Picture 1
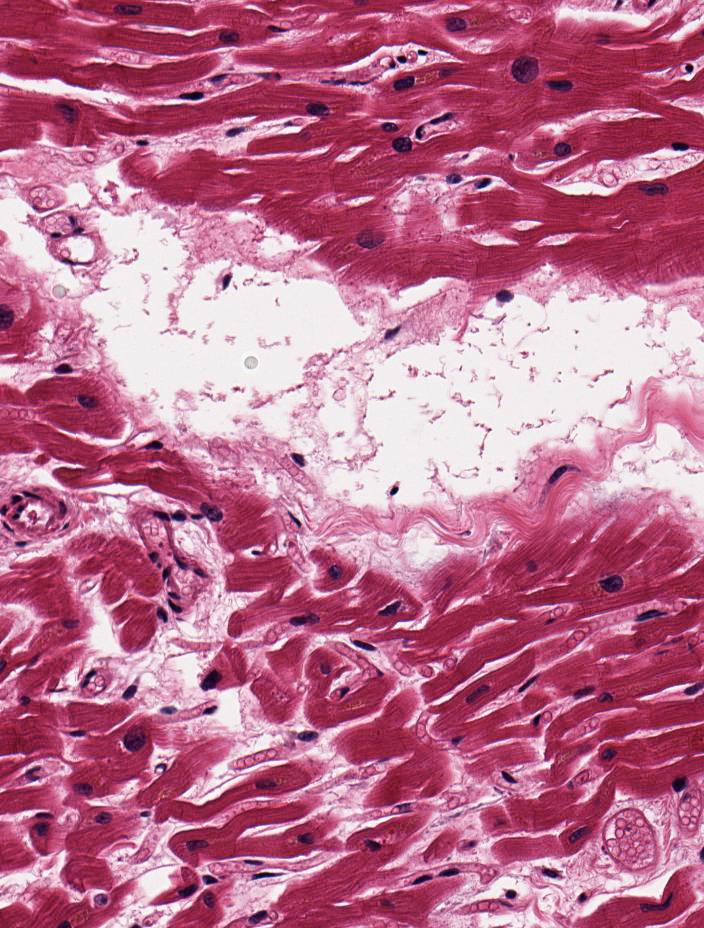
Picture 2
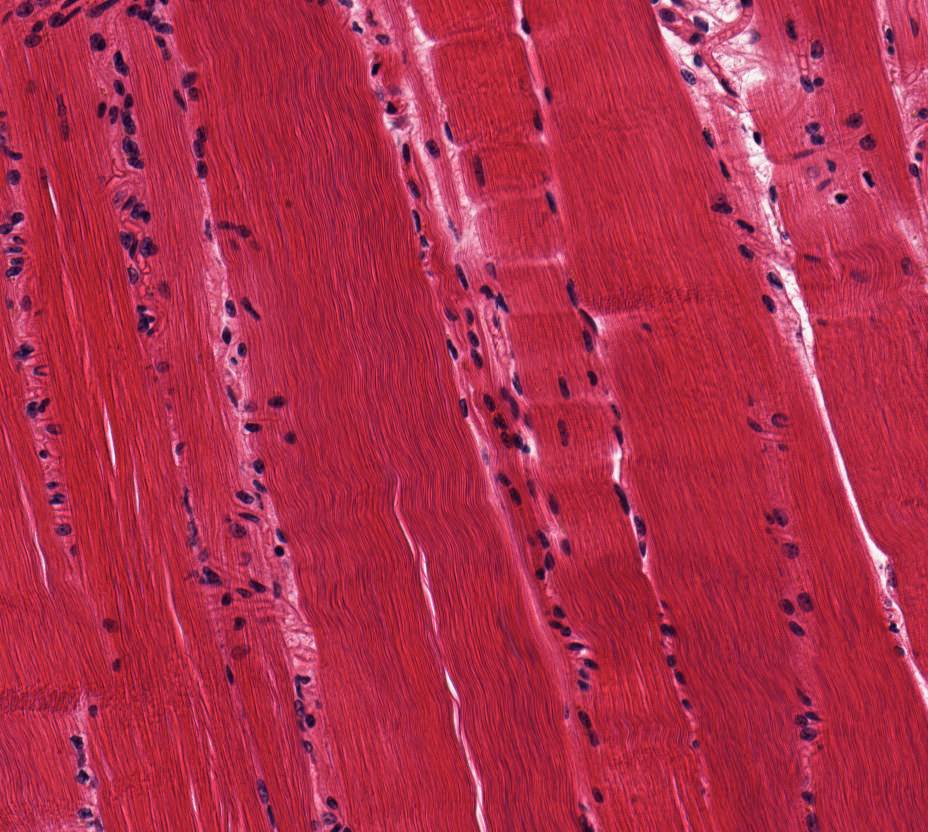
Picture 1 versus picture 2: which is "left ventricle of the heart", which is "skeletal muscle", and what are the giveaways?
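Identification: picture 1 is the left ventricle of the heart; picture 2 is skeletal muscle. In picture 1 the deep pink fibres branch and join neighbours, running lengthwise above but cut across or obliquely in the lower left. No fat cells are present anywhere in the field. In picture 2 the fibres are wide bands of deep red cytoplasm with fine lengthwise myofibril streaks, and their dark purple, elongated nuclei lie along the fibre edges, not centrally. One fibre in the upper centre shows repeated pale bands across its width.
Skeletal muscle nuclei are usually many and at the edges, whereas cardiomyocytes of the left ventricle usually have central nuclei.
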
